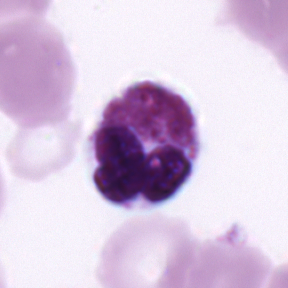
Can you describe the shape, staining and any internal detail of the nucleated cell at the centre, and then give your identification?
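The nuclear lobes occupy the lower half of the cell, and their chromatin is dense and stains dark purple. Coarse reddish-purple granules fill the upper part of the cell. The cell is an eosinophil.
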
